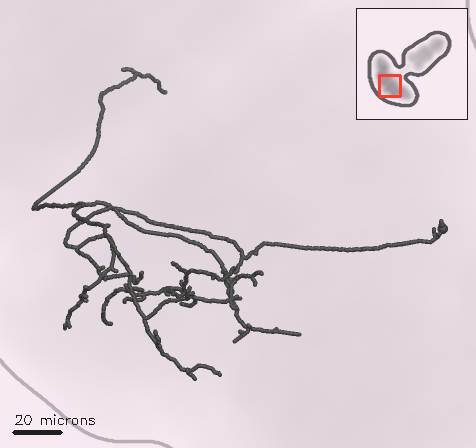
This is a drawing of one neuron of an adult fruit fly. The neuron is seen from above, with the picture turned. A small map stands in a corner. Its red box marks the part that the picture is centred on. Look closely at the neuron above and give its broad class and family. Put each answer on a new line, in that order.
central-brain intrinsic neuron
hemilineage SMPpv2_dorsal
